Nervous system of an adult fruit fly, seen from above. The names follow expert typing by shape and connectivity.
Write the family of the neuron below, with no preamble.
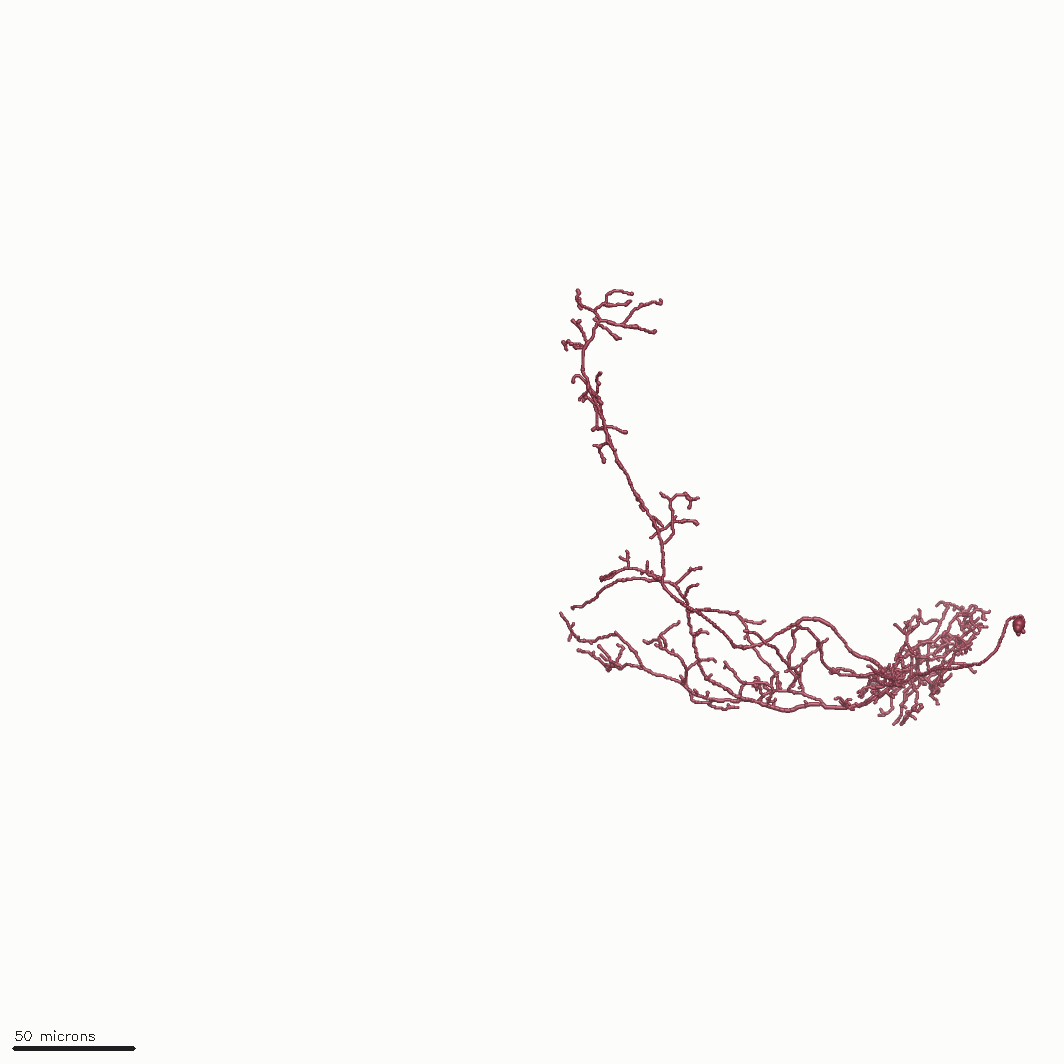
LoVP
